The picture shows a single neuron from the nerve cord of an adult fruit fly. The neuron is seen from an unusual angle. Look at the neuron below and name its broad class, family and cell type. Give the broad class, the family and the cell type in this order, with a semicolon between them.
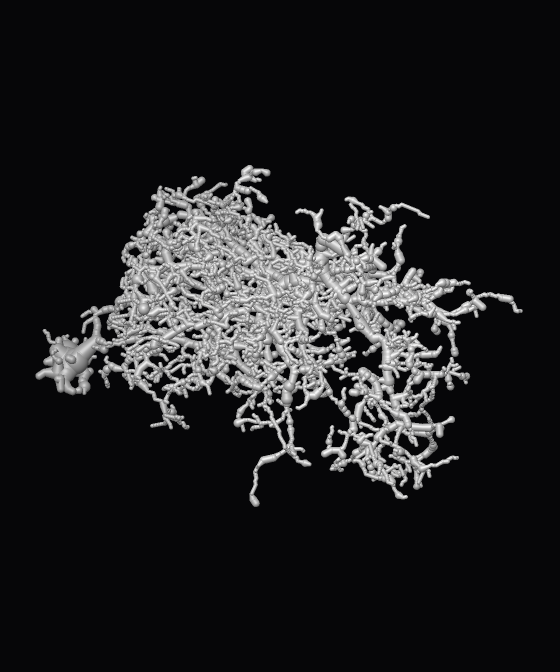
nerve-cord intrinsic neuron; hemilineage 08A; IN08A002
